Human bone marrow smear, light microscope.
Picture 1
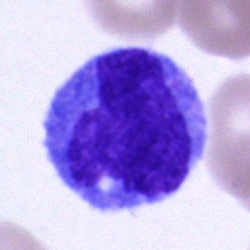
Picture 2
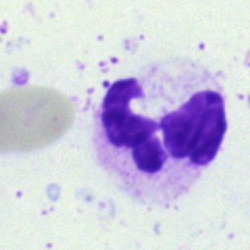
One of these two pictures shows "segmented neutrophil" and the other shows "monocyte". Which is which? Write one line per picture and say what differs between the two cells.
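Picture 1: monocyte. The nucleus fills most of the cell.
Picture 2: segmented neutrophil. The cytoplasm is abundant and pale pinkish-lilac.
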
